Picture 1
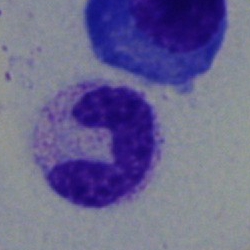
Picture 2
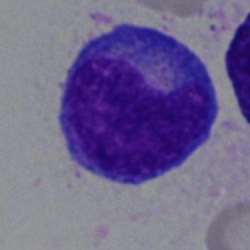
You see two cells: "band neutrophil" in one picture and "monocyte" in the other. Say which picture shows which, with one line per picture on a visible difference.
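Picture 1 shows a band neutrophil: The cytoplasm contains fine pinkish-violet granules.
Picture 2 shows a monocyte: No distinct granules are visible in the cytoplasm.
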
